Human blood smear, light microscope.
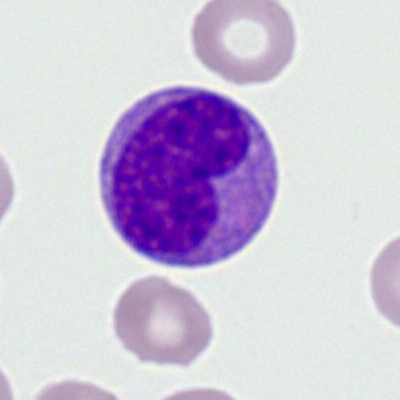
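Monocyte, the central cell. Nucleus checked first: kidney-shaped, with its notch facing right. It fills most of the cell and sits toward the left side. Cytoplasm next: no vacuoles are seen. Surface last: it has no projections.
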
